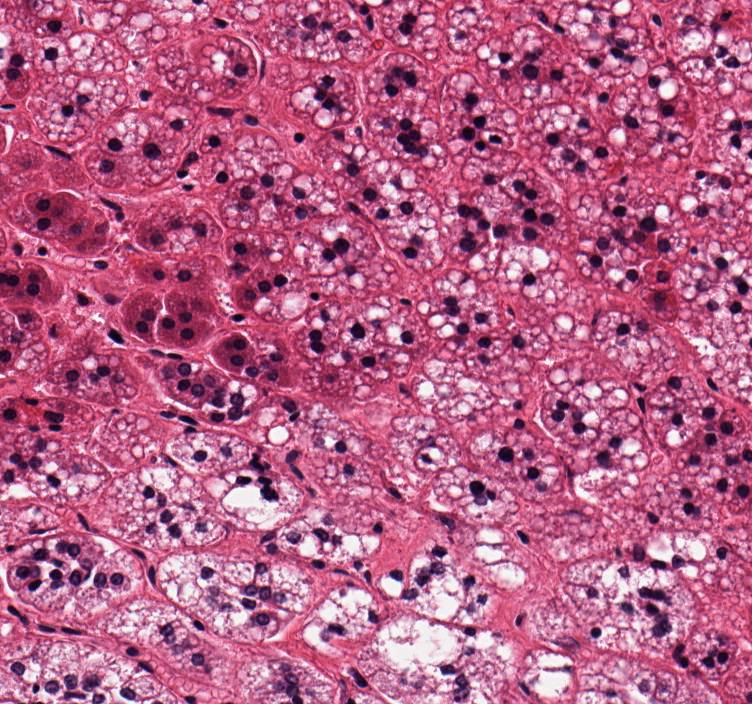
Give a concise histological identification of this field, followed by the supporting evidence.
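Mostly that's zona fasciculata of the adrenal gland. The cytoplasm settles it: most cells have plenty, filled with many small clear vacuoles, so it looks foamy.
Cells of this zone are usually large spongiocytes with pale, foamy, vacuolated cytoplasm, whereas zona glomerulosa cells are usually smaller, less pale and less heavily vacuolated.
The nuclei are small, round and dark, with little variation in size. Throughout, the cells sit in rounded nests and short cords separated by thin septa. In the upper left, one group has dense pink cytoplasm without clear vacuoles.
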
